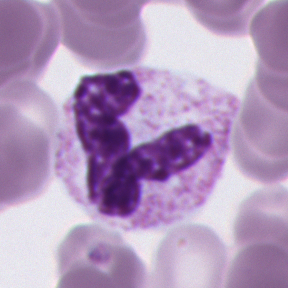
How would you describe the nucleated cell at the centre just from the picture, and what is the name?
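The nucleus shows no visible nucleoli. Plentiful cytoplasm is pale pinkish-lilac. Fine pink-violet granules lie evenly scattered throughout it, and no vacuoles are present. This is a segmented neutrophil.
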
